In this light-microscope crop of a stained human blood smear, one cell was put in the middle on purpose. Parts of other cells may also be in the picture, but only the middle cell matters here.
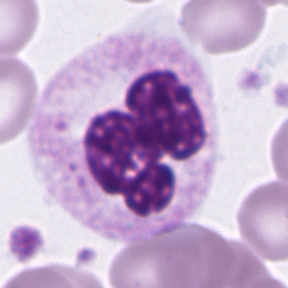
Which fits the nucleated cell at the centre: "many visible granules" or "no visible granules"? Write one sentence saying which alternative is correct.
Visible granules are present in great number in its cytoplasm.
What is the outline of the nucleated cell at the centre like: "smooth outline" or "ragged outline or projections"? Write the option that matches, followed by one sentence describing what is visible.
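Smooth outline. The cell outline is round and smooth.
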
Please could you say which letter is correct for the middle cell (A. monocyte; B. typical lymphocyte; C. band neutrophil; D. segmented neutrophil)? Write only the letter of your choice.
D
